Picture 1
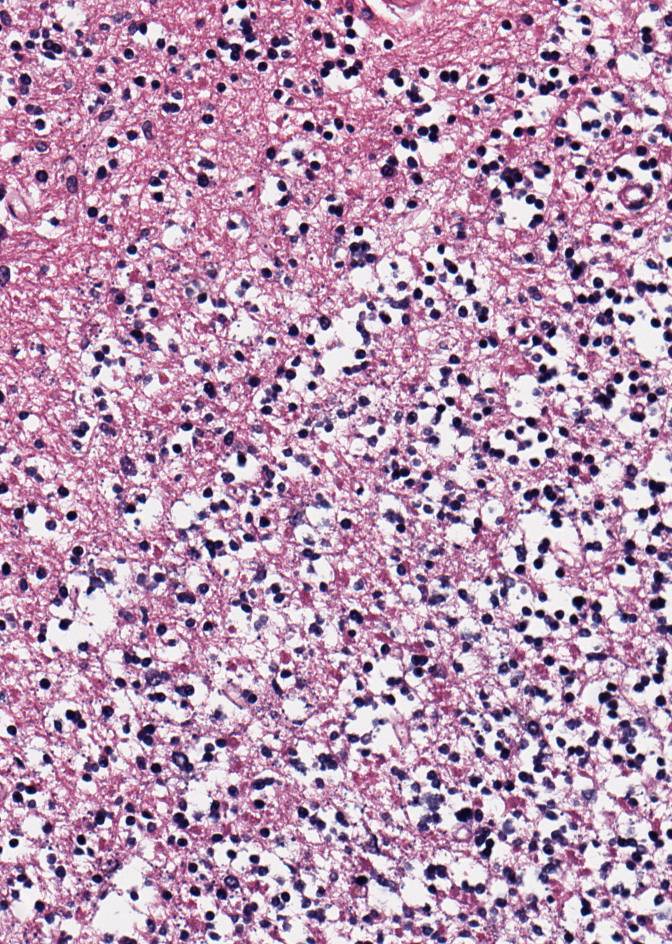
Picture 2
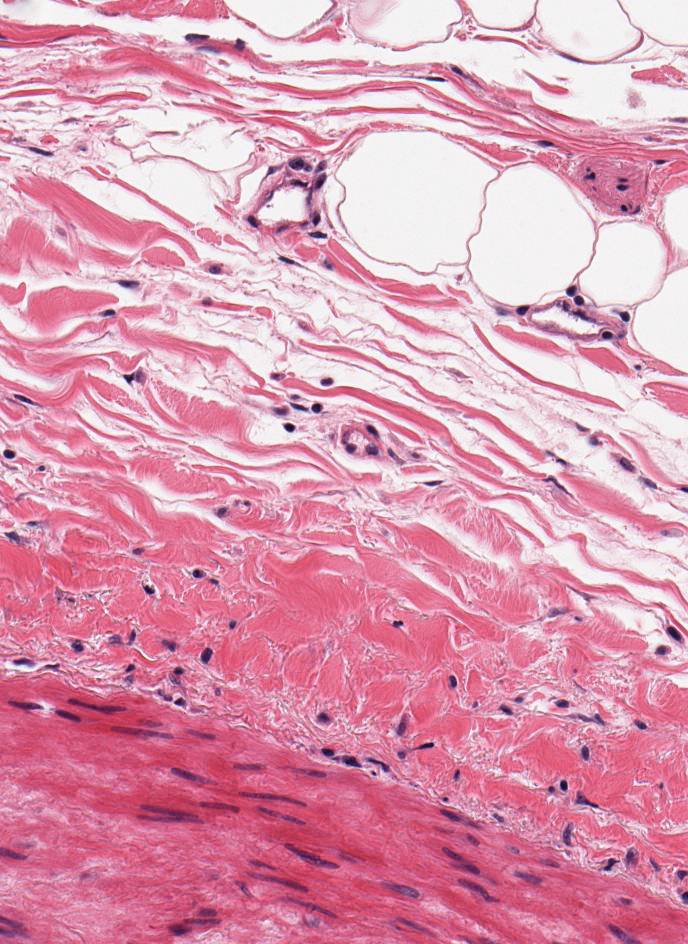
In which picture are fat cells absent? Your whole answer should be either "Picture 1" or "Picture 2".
Picture 1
